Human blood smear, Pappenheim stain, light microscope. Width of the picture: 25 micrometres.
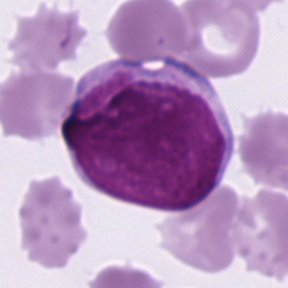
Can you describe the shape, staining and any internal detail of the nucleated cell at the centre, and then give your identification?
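A smooth outline, with no projections from the surface, bounds a cell about 14 micrometres across. Its nucleus is oval, about 14 by 11 micrometres, and occupies roughly 80% of the cell's area. The chromatin is finely granular and evenly spread, without coarse dark clumps. A curved fold crosses the upper left part of the nucleus. At the top edge of the cell sits a small clear white spot. It is a myeloblast.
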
